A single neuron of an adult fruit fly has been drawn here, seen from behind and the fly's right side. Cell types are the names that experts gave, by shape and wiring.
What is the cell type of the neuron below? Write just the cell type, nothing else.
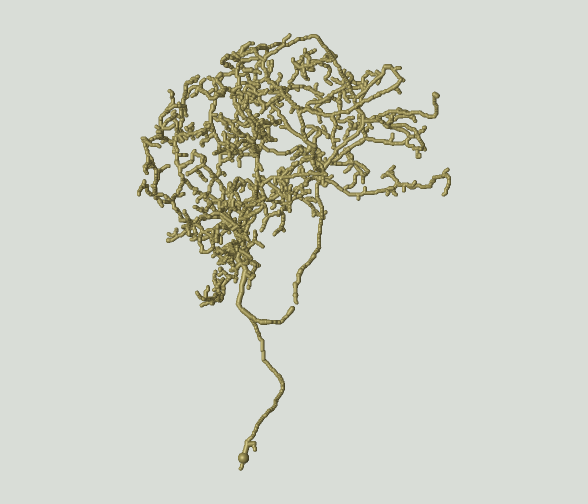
AVLP600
